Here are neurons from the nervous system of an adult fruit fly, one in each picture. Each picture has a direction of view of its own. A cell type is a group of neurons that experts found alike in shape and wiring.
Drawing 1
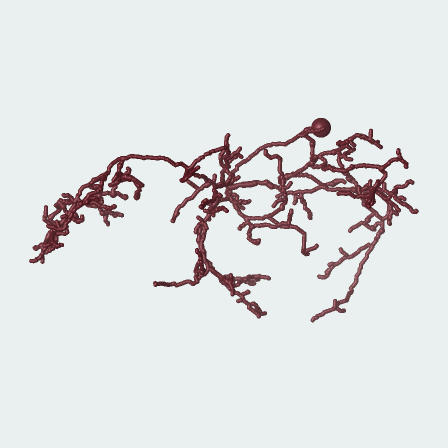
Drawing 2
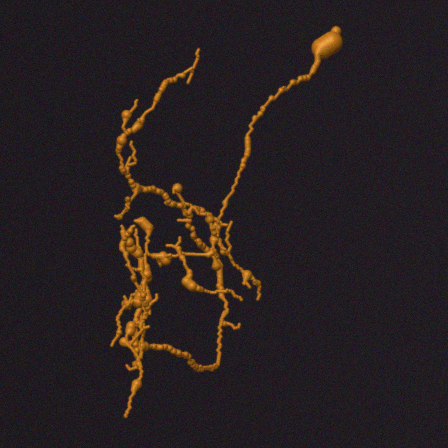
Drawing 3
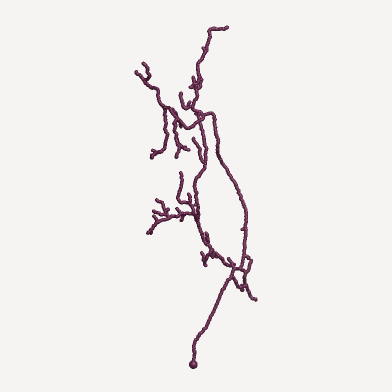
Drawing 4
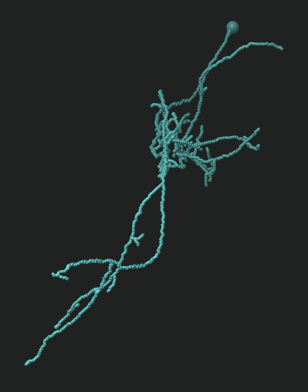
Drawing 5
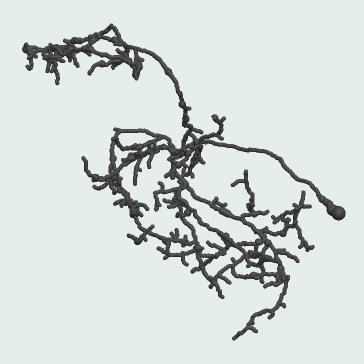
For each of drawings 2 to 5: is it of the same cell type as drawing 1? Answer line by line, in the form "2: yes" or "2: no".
2: no
3: no
4: no
5: yes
